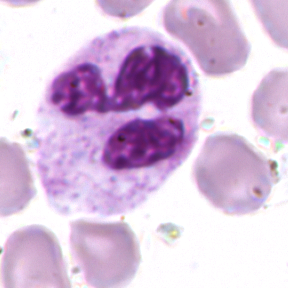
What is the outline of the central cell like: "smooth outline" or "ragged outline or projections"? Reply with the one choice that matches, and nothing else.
Smooth outline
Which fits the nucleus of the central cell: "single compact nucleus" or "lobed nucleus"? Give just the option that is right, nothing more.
Lobed nucleus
